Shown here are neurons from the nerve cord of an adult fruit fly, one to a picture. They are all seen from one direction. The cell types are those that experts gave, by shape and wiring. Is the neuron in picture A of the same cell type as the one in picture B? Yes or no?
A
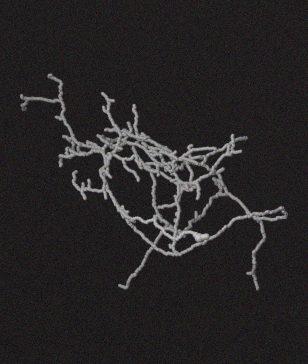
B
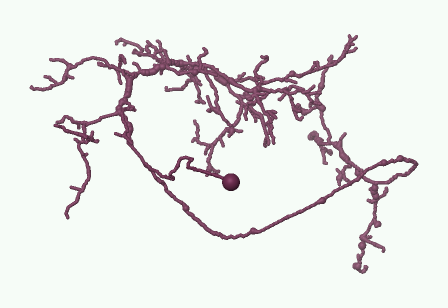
yes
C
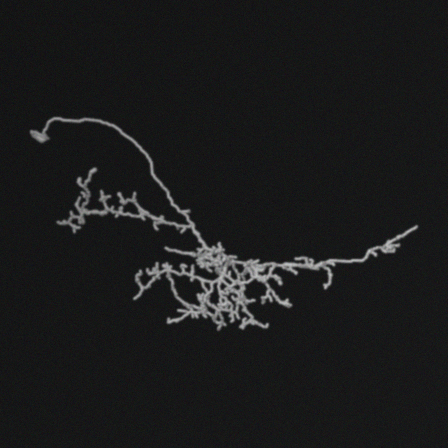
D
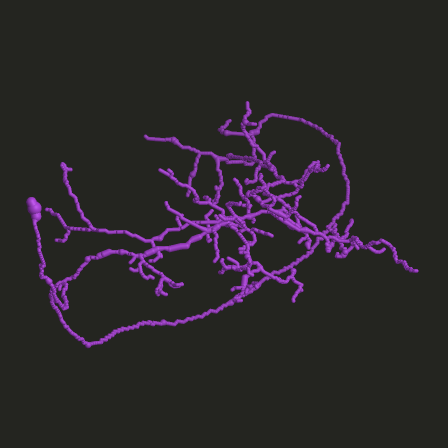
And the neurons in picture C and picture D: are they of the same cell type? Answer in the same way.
yes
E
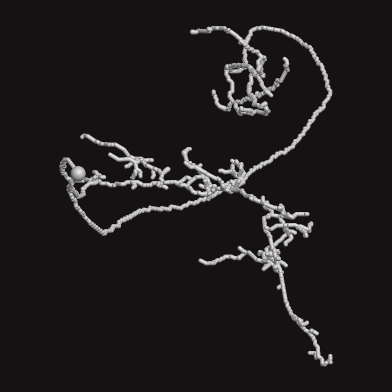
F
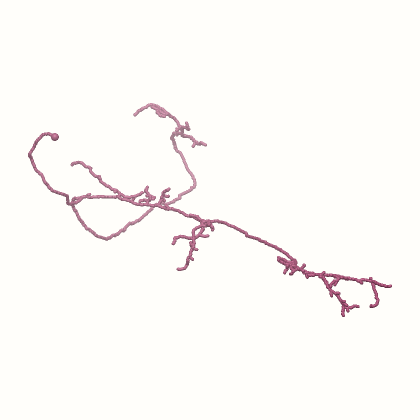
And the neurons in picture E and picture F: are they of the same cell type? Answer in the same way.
yes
